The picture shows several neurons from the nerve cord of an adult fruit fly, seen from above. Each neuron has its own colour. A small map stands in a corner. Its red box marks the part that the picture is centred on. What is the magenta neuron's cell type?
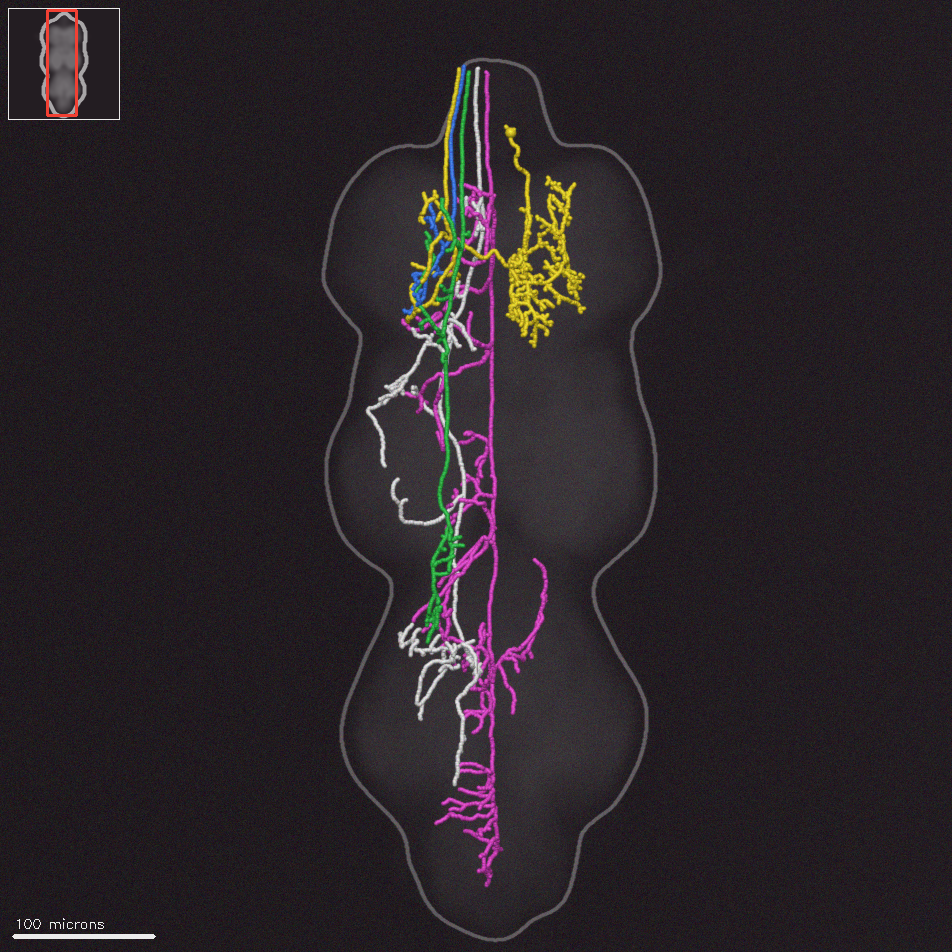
DNg102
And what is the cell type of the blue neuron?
DNg46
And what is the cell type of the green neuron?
DNb02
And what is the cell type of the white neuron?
DNp60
